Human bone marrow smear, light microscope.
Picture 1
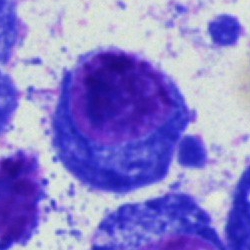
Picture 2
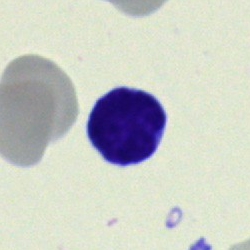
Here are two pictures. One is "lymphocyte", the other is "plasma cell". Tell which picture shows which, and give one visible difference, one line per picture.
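Picture 1 – plasma cell. The cytoplasm is abundant, forming a broad band below the nucleus.
Picture 2 – lymphocyte. Little or no cytoplasm is visible around the nucleus.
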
